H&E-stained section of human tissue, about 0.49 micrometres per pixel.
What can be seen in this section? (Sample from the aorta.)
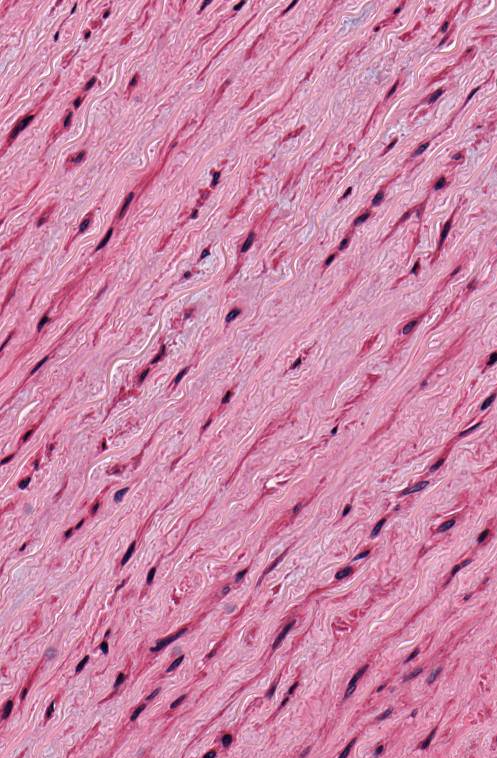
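The fibres are finely wavy, not straight. Nuclei are dark, elongated and spindle-shaped with tapered ends, aligned along the same diagonal as the fibres. In places, small patches of pale bluish-grey material lie between the pink fibres.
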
